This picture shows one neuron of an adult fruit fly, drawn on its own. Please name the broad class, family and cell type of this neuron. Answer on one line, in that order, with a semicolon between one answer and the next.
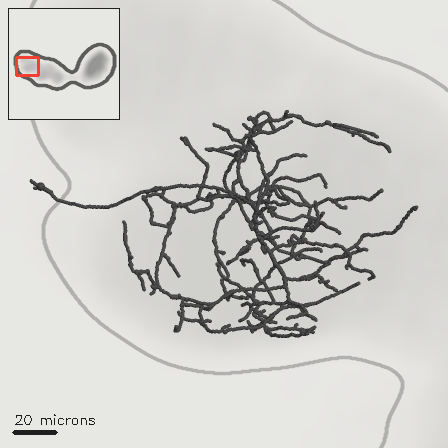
nerve-cord intrinsic neuron; hemilineage 04B; IN04B032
